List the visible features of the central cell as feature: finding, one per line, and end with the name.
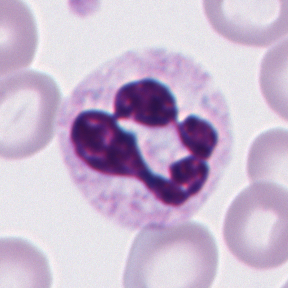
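Outline: round and smooth
Nucleus: four or more lobes joined by narrow strands
Lobe arrangement: loose ring around a pale central area of cytoplasm
Chromatin: dark purple, densely clumped
Name: segmented neutrophil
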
